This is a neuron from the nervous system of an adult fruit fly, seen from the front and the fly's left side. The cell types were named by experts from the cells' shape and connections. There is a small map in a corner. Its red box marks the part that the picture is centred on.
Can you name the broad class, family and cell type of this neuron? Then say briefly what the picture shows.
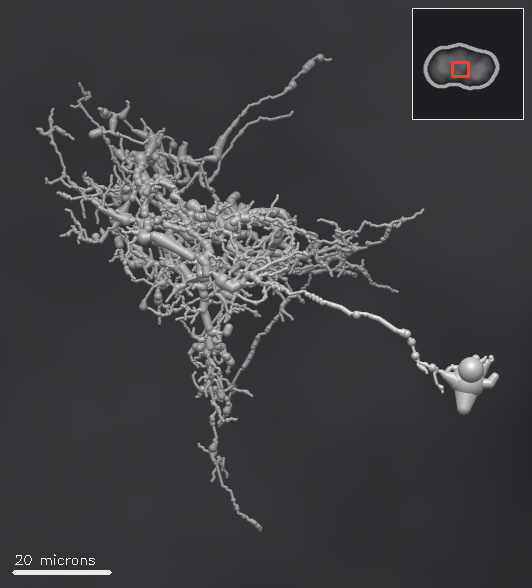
Its broad class is central-brain intrinsic neuron. Its family is hemilineage ALlv1. Its cell type is SAD036. From top to bottom in the picture it spans about 100 microns. In this view it is about as wide as it is tall.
